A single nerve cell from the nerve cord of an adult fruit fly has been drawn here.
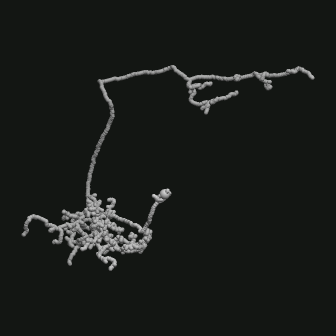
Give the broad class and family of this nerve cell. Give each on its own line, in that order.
nerve-cord intrinsic neuron
hemilineage 14B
